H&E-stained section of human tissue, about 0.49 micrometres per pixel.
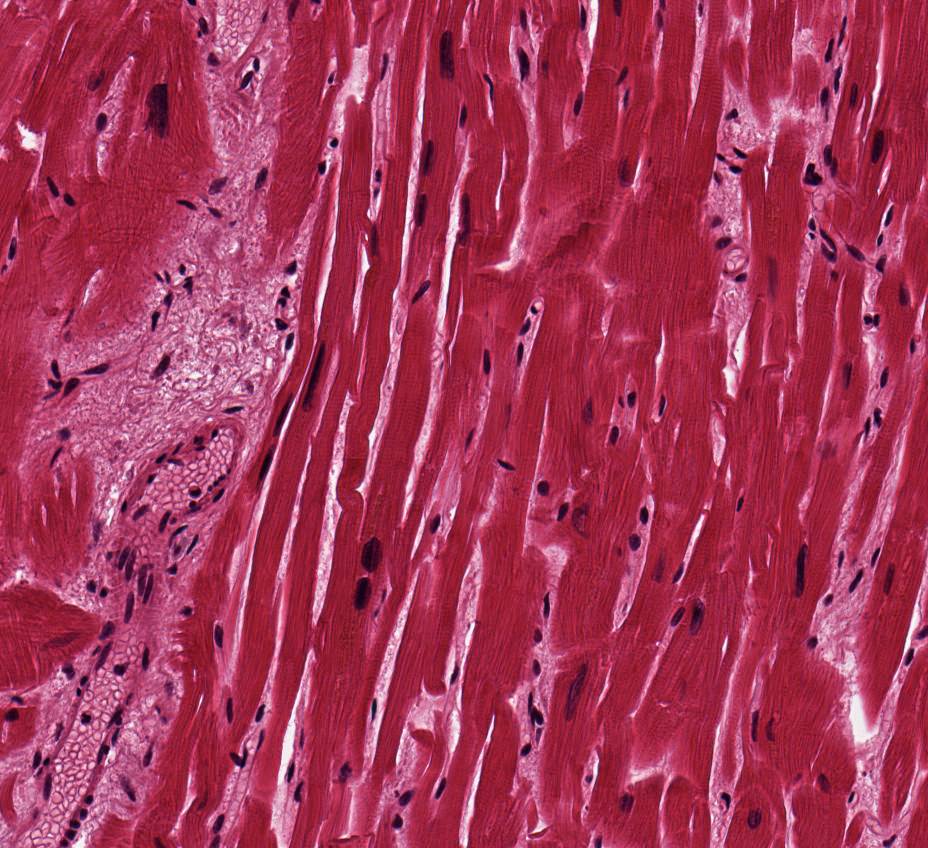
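Left ventricle of the heart, H&E. Long muscle fibres run roughly parallel across the centre and right, slanting from lower left to upper right. Adjacent fibres branch and merge rather than running as separate straight cylinders. Oval nuclei lie singly in the fibre centres, not at the edges. Thin interstitial strands between fibres carry small, dark, elongated nuclei.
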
